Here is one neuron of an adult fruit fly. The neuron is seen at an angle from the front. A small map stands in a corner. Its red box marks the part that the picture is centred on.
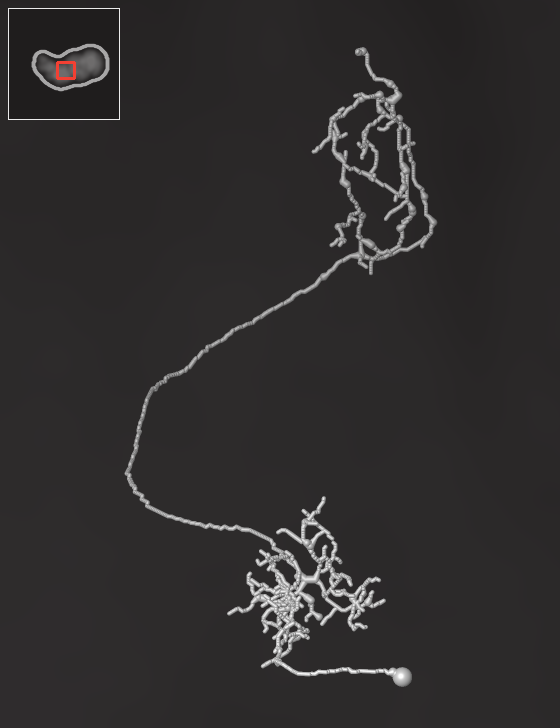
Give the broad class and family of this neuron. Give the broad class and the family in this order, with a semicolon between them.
optic-lobe intrinsic neuron; Tm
